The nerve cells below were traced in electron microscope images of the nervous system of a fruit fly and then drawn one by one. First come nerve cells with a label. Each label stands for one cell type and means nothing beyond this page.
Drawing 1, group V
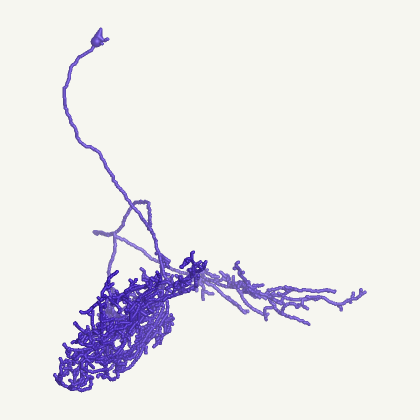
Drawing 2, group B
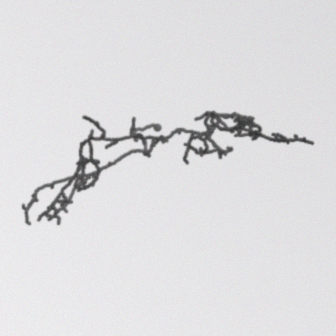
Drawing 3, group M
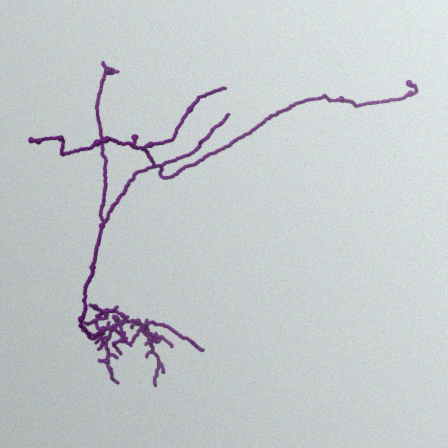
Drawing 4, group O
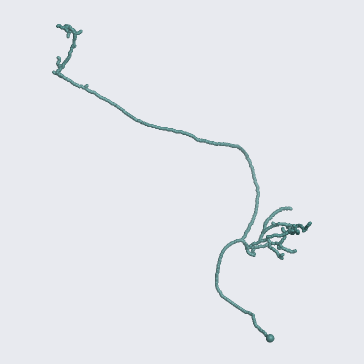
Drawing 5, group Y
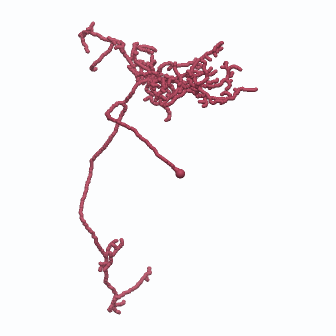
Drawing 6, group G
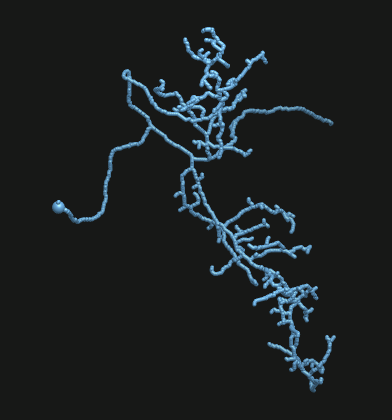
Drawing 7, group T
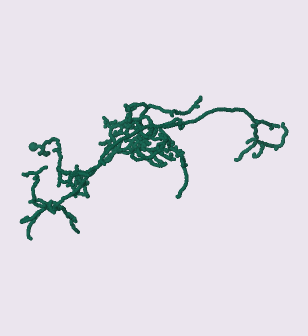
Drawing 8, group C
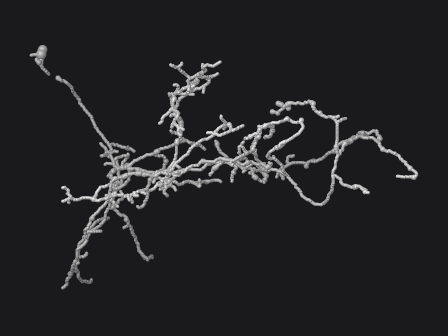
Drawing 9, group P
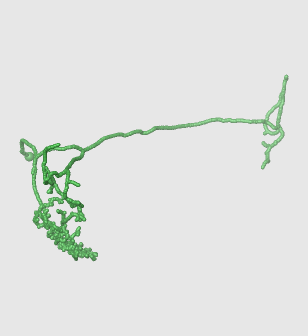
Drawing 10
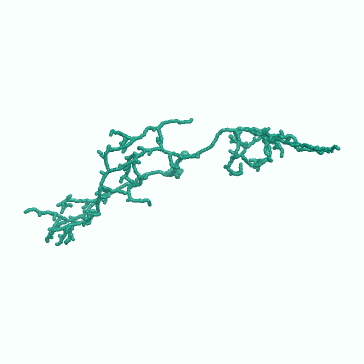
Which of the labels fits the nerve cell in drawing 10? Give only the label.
group B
